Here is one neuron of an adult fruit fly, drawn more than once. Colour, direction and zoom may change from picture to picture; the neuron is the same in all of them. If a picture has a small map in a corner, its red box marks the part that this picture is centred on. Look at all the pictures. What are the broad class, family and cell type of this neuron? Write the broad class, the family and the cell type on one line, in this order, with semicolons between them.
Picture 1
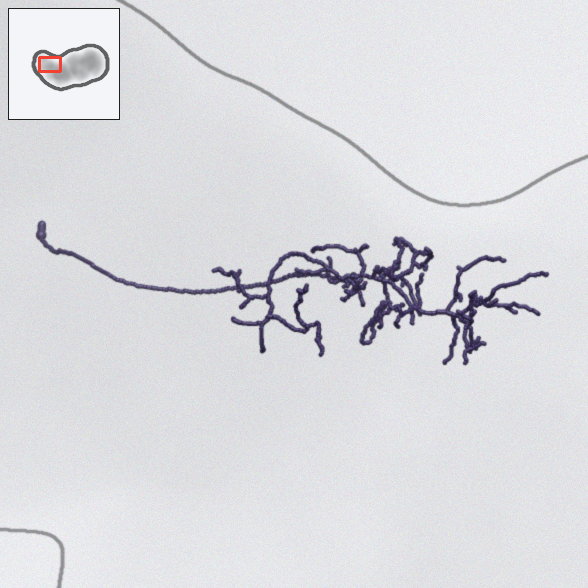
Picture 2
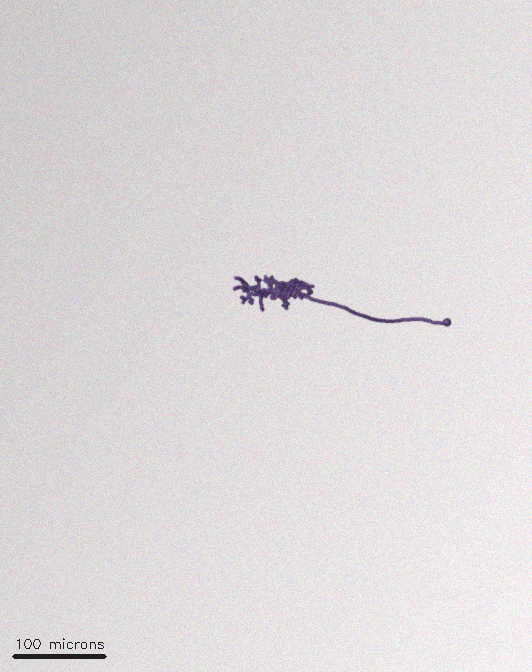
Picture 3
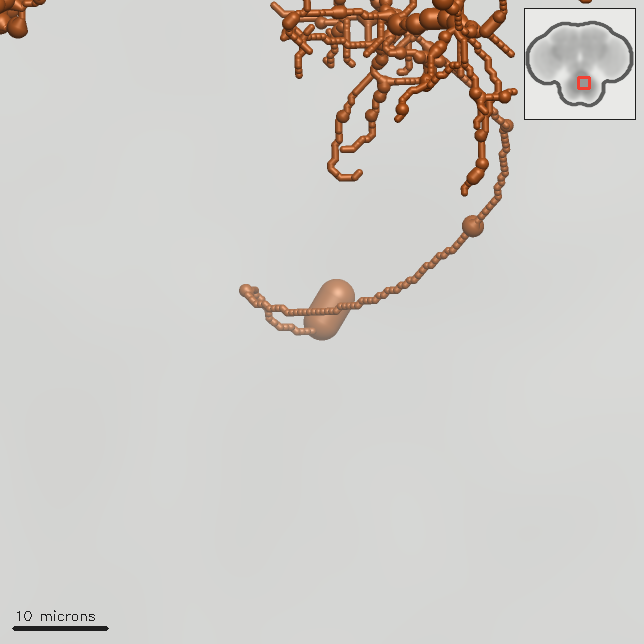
nerve-cord intrinsic neuron; hemilineage 06A; IN06A110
